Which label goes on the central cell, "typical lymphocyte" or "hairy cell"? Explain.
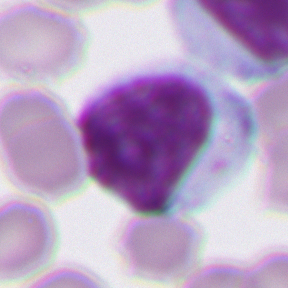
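This is a typical lymphocyte, not a hairy cell. Look how the nucleus fills most of the cell; the cytoplasm you can see lies mainly on its right side.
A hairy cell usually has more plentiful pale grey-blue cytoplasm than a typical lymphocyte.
The nucleus is also roughly triangular, broad at the top and pointed at the bottom, set off-centre to the left, with dense dark purple chromatin.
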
